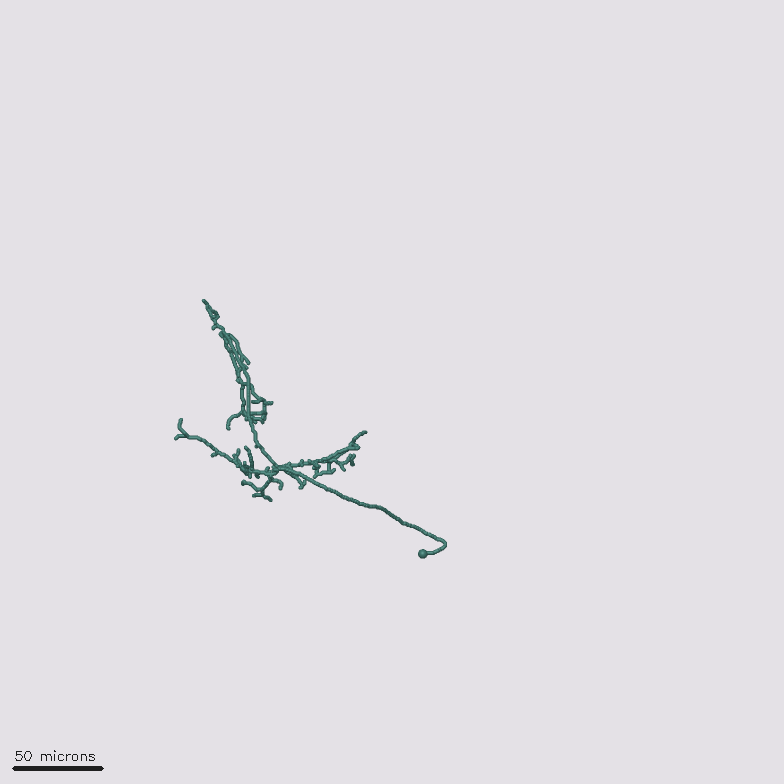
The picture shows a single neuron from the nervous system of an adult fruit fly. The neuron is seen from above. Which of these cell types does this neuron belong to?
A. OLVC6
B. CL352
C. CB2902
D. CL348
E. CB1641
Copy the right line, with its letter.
D. CL348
